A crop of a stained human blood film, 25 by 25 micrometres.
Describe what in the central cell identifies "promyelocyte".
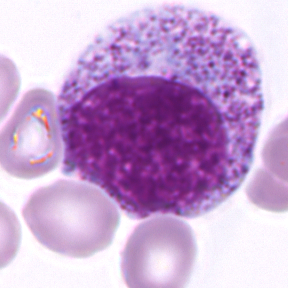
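The chromatin in this promyelocyte is finely stippled, with small pale spots rather than coarse dark blocks.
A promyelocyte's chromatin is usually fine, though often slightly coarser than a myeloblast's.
The nucleus is about 15 by 12 micrometres and sits low in the cell, leaving the widest band of cytoplasm above it.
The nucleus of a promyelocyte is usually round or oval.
Many purple granules are scattered through the cytoplasm, and the cell outline is smooth, round to slightly oval.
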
